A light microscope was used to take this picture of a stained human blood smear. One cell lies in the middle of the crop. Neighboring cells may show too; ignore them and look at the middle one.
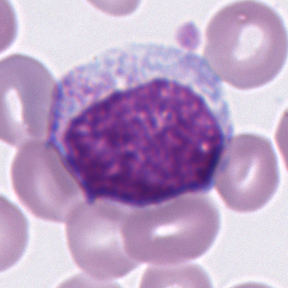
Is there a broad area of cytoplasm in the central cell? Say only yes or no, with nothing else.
Yes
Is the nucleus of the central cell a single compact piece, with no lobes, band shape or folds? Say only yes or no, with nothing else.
Yes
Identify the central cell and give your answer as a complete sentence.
This crop is built around a myelocyte at its centre.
